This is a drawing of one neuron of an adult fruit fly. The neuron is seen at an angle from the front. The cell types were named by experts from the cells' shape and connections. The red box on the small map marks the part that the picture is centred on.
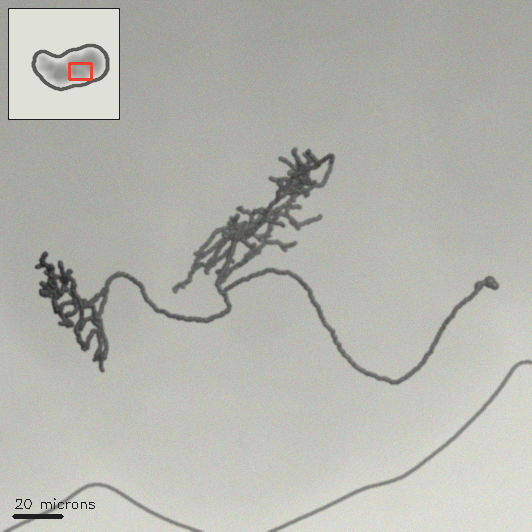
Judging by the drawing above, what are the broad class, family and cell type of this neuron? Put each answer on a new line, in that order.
central-brain intrinsic neuron
hemilineage LB7
GNG434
